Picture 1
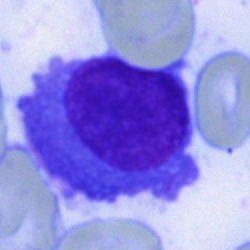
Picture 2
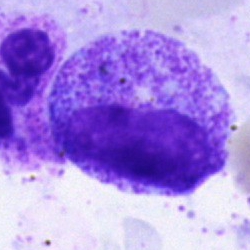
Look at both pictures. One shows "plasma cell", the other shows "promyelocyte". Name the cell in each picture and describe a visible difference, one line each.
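Picture 1: plasma cell. No granules can be seen in the cytoplasm.
Picture 2: promyelocyte. The cytoplasm is packed with many small purple granules.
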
